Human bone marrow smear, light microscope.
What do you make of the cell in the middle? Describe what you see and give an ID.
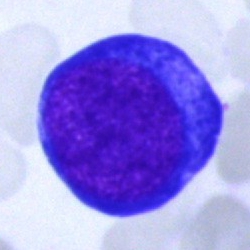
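Off toward the left side sits the nucleus, its chromatin finely granular with even purple stippling. Deep blue cytoplasm makes a narrow rim that's widest on the right side. You're looking at a proerythroblast.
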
